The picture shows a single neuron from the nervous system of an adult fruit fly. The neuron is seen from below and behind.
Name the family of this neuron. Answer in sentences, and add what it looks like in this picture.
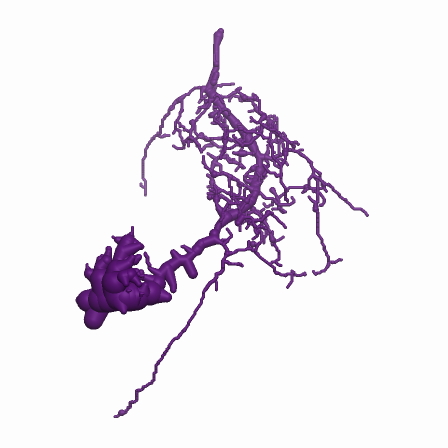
The family is MNad. Its broad class is motor neuron of the nerve cord. Dozens of branch ends can be seen. As drawn here it is taller than it is wide.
